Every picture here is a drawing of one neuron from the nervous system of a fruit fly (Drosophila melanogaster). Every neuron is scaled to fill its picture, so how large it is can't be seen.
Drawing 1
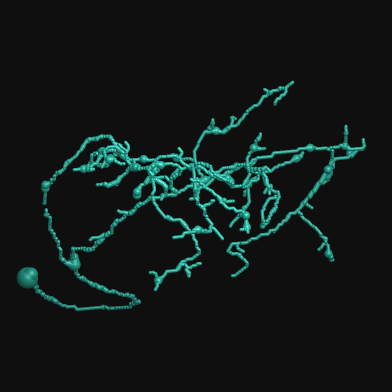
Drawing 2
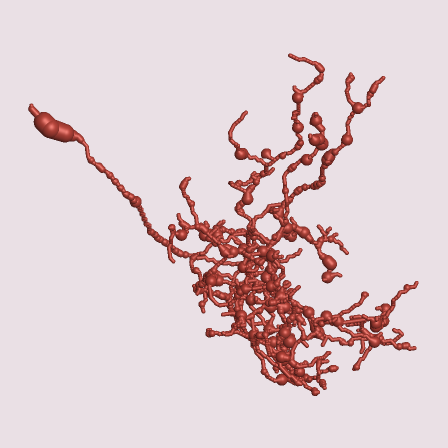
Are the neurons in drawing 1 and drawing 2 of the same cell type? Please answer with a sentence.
They are of different cell types.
